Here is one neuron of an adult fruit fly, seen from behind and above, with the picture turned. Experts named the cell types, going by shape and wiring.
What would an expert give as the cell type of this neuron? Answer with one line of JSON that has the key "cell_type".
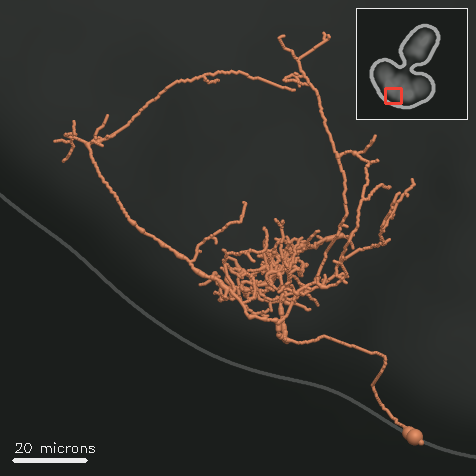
{"cell_type": "SMP124"}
